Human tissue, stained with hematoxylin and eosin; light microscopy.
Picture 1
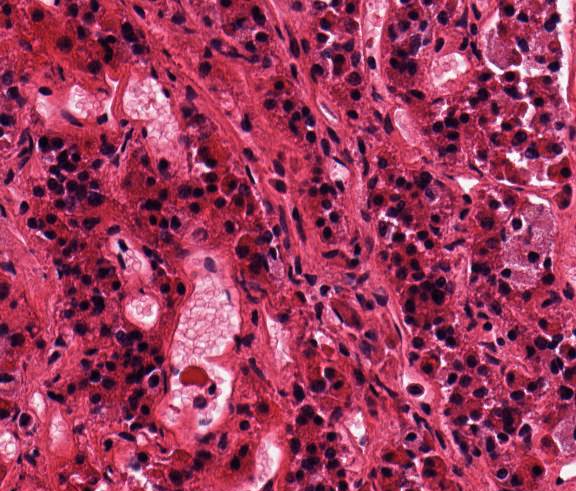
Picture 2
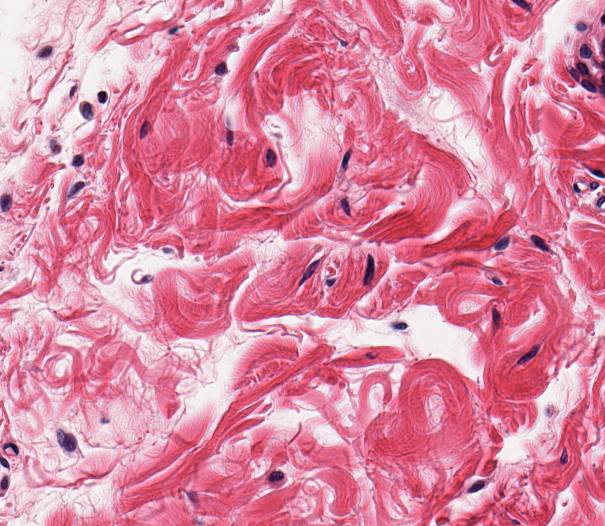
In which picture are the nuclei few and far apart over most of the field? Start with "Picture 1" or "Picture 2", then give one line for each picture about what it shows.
Picture 2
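What picture 1 shows: The nuclei of the packed cells are small, round and darkly stained.
What picture 2 shows: Nuclei are sparse and widely scattered between the collagen bundles.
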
